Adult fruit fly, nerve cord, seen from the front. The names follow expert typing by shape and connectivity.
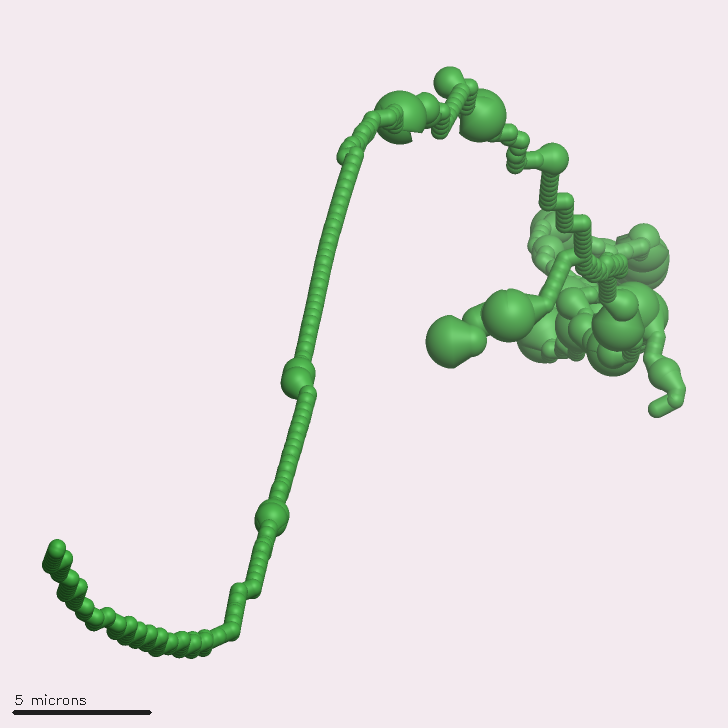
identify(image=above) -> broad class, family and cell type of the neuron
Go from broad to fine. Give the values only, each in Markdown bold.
**descending neuron**, **hemilineage LB7**, **DNge111**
